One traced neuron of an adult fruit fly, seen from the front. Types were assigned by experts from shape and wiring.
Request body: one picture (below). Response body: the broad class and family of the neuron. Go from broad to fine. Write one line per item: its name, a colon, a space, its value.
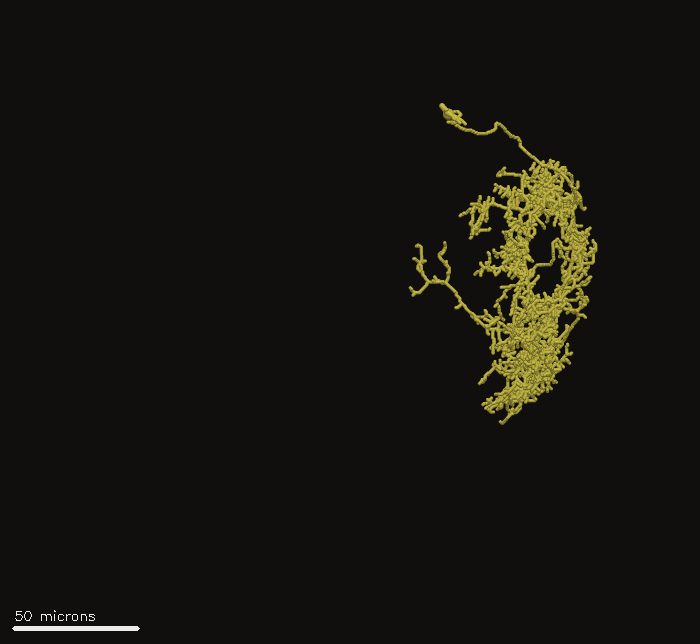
broad class: nerve-cord intrinsic neuron
family: hemilineage 17A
